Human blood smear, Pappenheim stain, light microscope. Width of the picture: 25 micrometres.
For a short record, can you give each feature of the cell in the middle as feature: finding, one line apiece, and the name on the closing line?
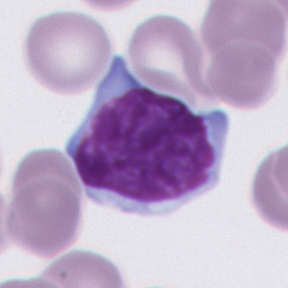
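Nucleus: roughly round, unlobed, edge slightly uneven
Nucleoli: none visible
Cytoplasm: pale blue moderate rim, widest at upper left
Vacuoles: none seen
Name: typical lymphocyte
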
